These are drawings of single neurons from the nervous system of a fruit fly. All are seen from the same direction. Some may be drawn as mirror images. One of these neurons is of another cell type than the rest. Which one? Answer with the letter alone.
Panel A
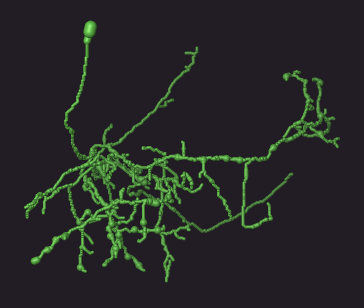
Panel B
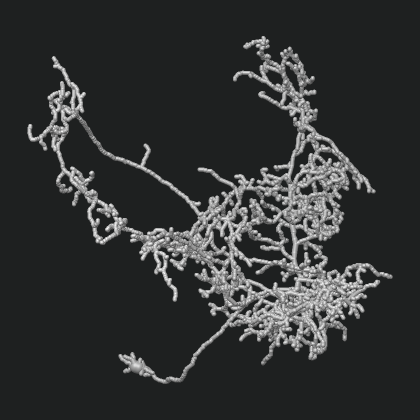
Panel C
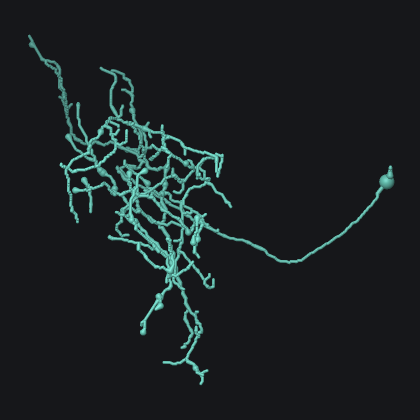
B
